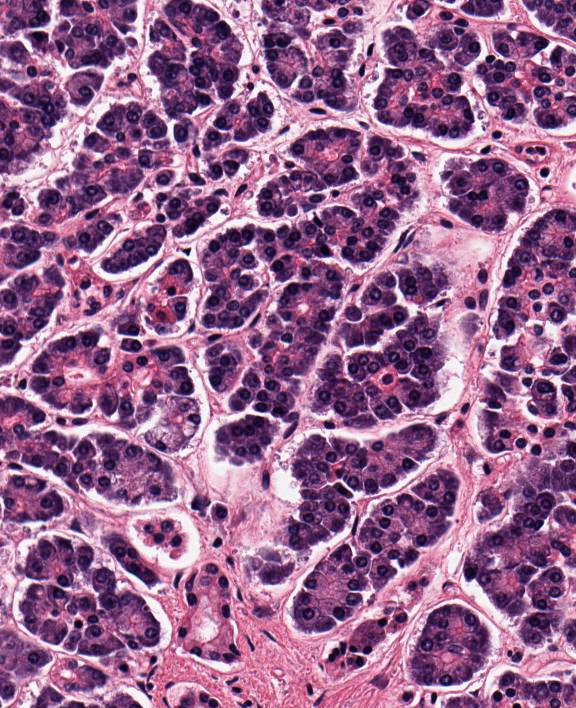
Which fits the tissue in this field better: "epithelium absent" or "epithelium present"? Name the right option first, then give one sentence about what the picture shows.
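Epithelium present. A few small ducts with open lumens are lined by cuboidal cells with pink cytoplasm, for example at the left middle of the field.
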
